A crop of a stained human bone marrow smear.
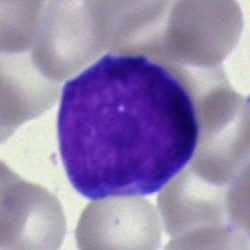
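Blast. Nearly the whole cell is nucleus, its chromatin finely stippled and evenly spread, without coarse dark clumps. The cytoplasm is only a thin deep blue rim, seen most plainly along the lower edge.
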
